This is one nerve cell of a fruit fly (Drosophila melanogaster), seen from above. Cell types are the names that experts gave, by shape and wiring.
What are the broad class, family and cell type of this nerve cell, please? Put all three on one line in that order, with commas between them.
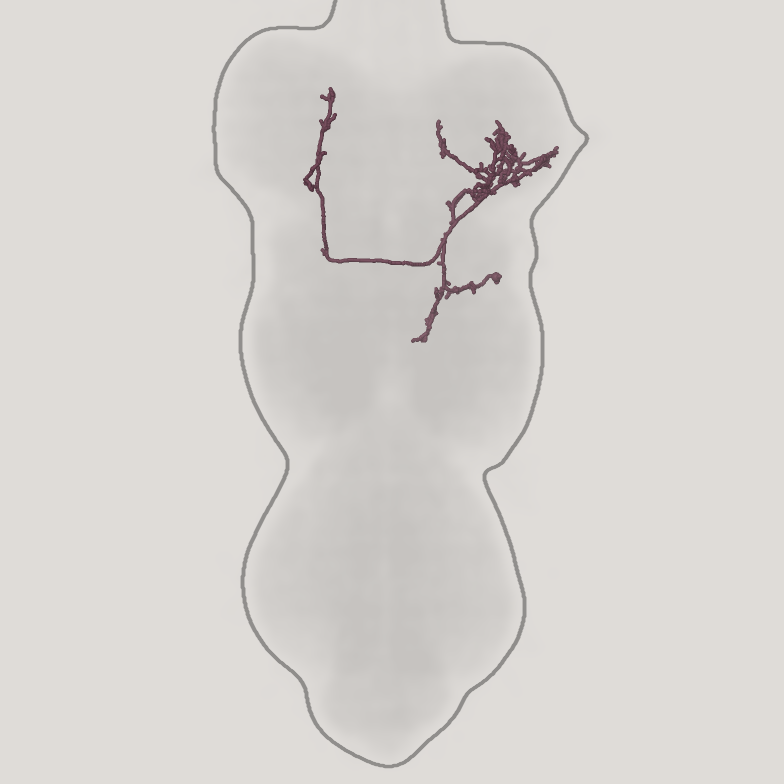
nerve-cord intrinsic neuron, hemilineage 08B, IN08B037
